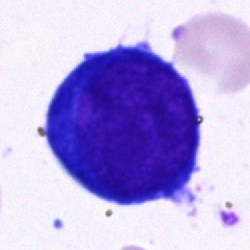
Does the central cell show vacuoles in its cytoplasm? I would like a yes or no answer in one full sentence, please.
No, vacuoles cannot be seen anywhere in its cytoplasm.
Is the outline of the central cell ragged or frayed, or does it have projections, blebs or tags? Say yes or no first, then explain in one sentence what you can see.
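Yes. Small irregular tags of cytoplasm project from the top edge of the cell.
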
